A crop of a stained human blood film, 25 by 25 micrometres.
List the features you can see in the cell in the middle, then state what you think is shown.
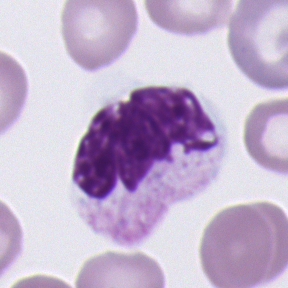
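The outline of this cell is smooth and carries no surface projections. Its nucleus is folded into several overlapping lobes, with dense, clumped, dark purple chromatin. The granules do not cover the nucleus, which remains clearly visible. The cell is a segmented neutrophil.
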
